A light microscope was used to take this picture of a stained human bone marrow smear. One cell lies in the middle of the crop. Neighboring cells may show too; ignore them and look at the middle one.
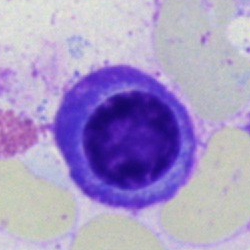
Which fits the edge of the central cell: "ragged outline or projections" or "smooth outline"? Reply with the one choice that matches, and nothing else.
Smooth outline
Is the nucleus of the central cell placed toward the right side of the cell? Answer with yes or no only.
Yes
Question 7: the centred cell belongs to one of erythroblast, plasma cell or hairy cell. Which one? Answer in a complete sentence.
The middle of this crop is occupied by a plasma cell.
